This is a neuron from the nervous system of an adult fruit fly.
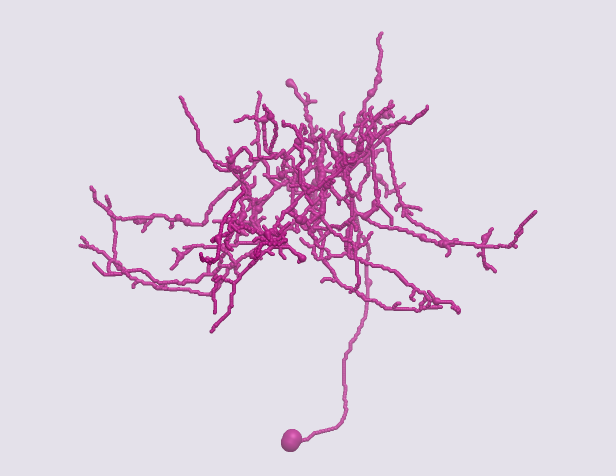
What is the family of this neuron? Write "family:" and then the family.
family: hemilineage 00A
